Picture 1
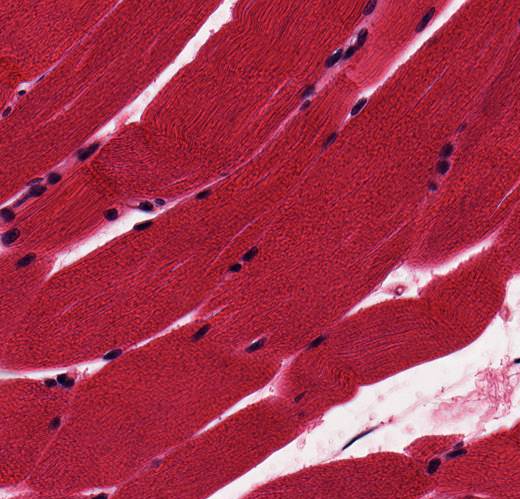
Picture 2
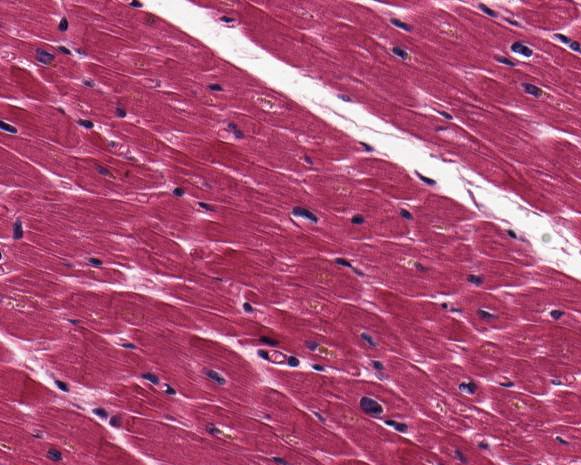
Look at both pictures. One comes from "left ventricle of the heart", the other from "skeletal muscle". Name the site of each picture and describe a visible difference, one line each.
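Picture 1 – skeletal muscle. The nuclei lie at the edges of the fibres rather than in their centres.
Picture 2 – left ventricle of the heart. The cardiac muscle cells have single oval nuclei lying centrally within the fibres.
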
